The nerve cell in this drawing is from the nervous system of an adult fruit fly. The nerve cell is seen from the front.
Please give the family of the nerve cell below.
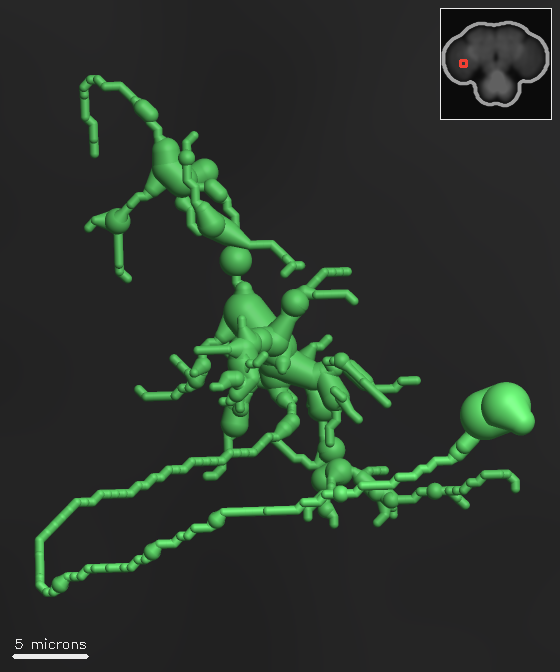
Dm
